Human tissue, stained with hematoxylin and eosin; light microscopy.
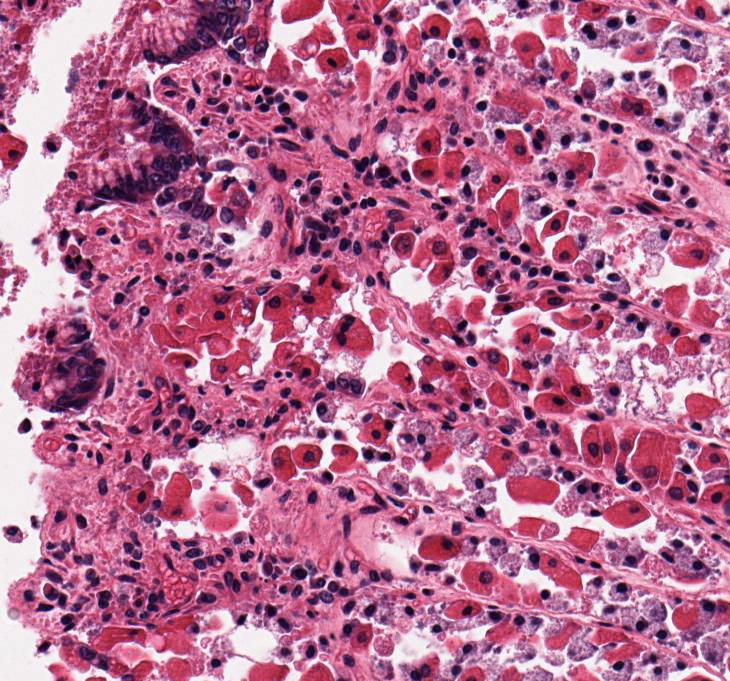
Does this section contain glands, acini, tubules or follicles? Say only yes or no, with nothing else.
Yes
